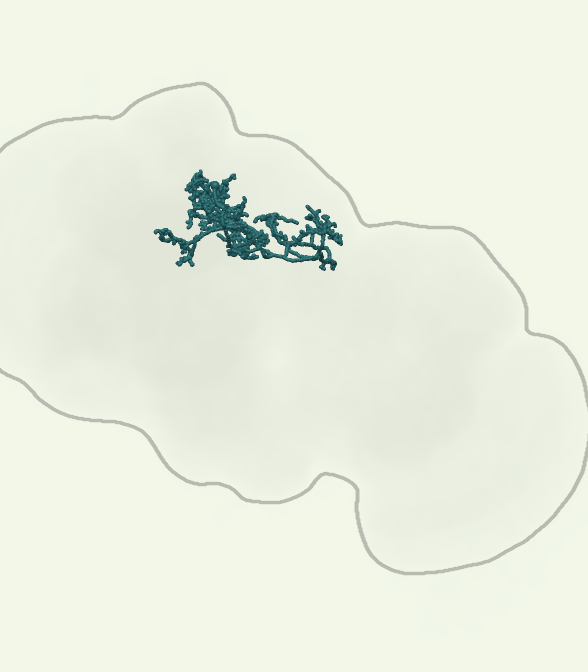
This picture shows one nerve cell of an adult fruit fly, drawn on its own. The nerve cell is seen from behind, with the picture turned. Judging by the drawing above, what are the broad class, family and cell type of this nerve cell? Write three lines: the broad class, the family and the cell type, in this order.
central-brain intrinsic neuron
hemilineage SLPpl2
SMP583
